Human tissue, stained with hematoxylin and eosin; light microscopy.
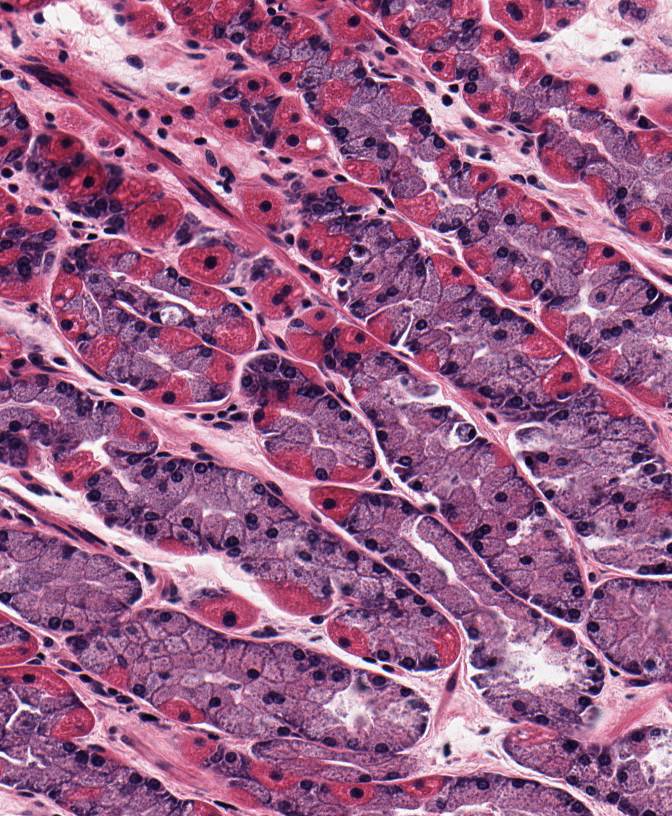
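Stomach: closely packed tubular glands, cut lengthwise, run diagonally from upper left toward lower right. Most of their lining is chief cells, with granular purple-grey cytoplasm and small dark round nuclei. Look for large rounded parietal cells among them: bright pink cytoplasm, one central round nucleus, and mostly along the glands' outer edges beside the connective tissue.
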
